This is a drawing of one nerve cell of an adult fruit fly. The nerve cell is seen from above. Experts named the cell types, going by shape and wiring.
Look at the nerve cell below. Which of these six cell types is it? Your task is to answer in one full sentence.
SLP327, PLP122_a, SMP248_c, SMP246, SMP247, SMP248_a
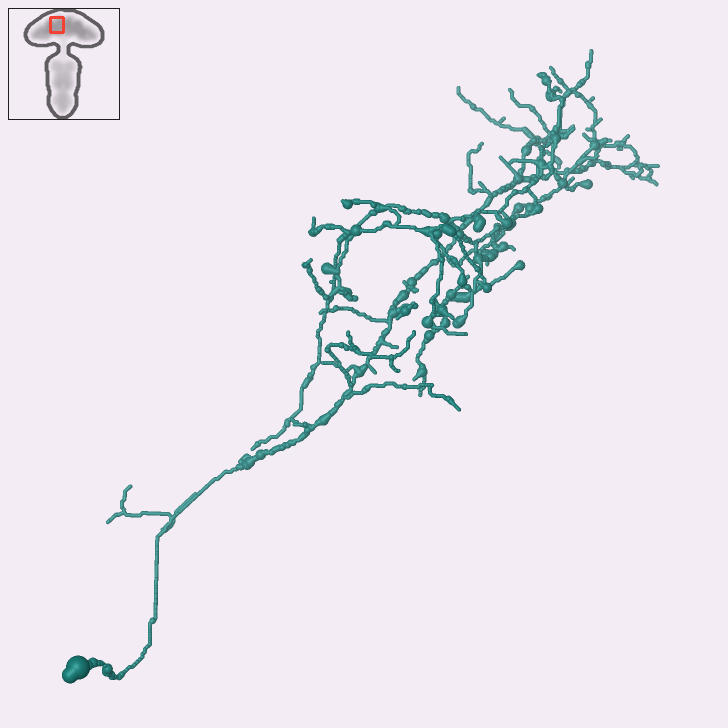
What this neuron is, by cell type, is SMP247.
